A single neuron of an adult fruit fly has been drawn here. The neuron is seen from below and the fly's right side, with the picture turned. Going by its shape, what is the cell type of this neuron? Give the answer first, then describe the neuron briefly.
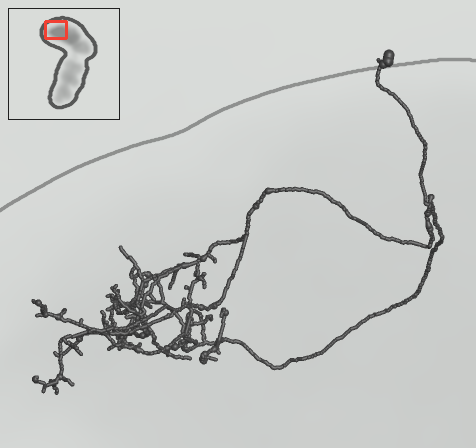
Its cell type is SLP241. This is a central-brain intrinsic neuron. It is in the brain and does not reach the nerve cord. Its cell body lies at the upper right of the picture. Dozens of branch ends can be seen.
